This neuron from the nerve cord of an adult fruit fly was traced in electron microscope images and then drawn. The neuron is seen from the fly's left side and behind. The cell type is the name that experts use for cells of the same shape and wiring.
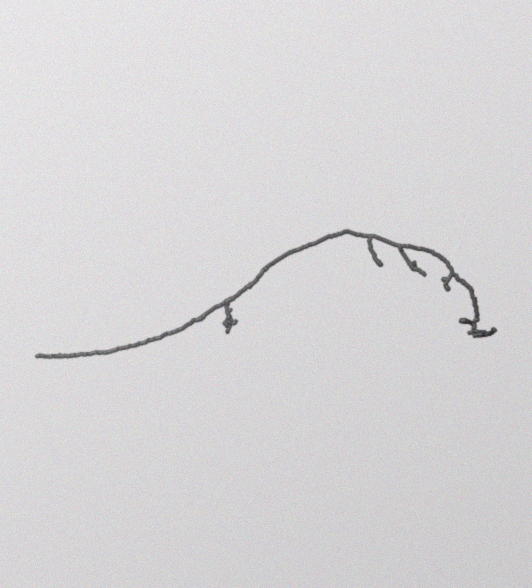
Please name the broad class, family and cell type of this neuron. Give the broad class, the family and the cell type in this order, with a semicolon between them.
descending neuron; hemilineage LB5; DNge046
